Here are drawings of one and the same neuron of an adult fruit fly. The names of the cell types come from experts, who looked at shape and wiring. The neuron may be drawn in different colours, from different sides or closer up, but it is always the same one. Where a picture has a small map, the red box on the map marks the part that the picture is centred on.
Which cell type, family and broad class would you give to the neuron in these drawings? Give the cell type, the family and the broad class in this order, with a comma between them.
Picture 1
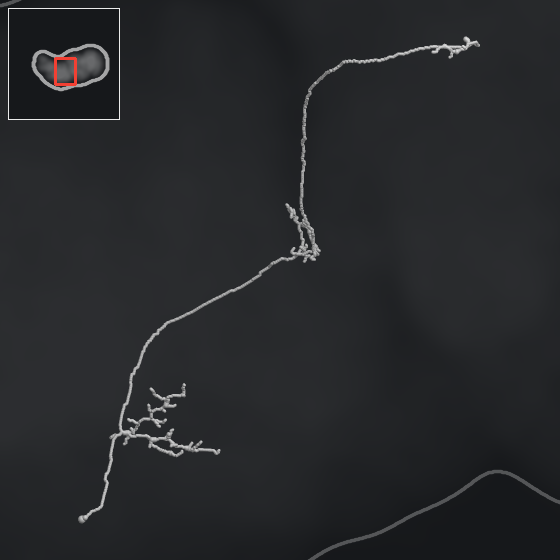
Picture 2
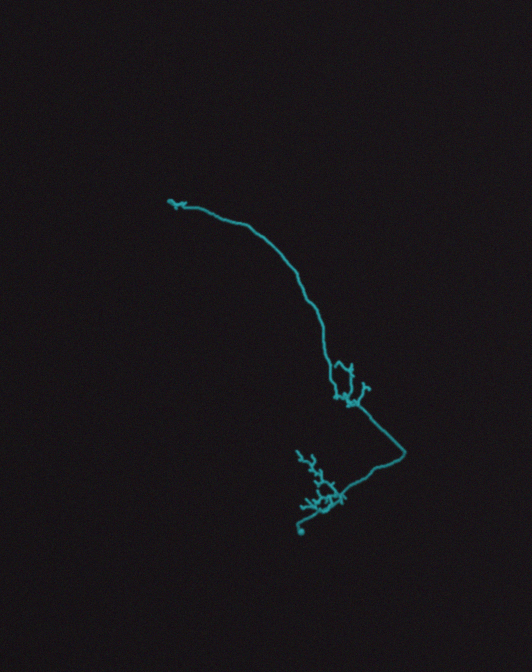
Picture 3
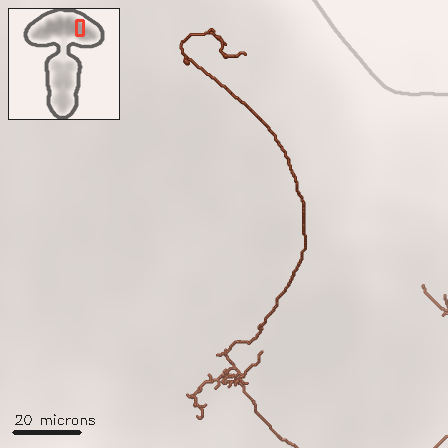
MeTu4f, MeTu, visual projection neuron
